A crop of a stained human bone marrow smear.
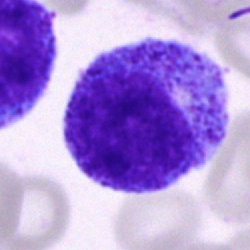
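Promyelocyte in a stained human bone marrow smear, the cell in the middle. Its outline is round, and the nucleus, dark purple and dense, fills most of it, sitting toward the lower left. Fine dark purple granules are scattered through the cytoplasm.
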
